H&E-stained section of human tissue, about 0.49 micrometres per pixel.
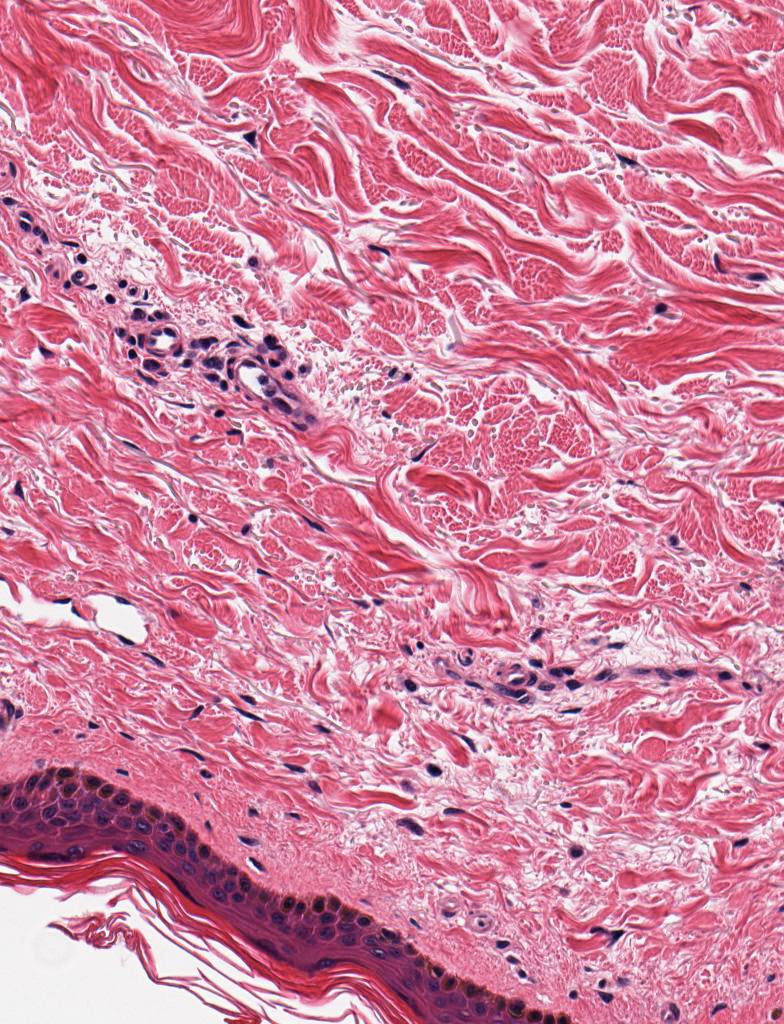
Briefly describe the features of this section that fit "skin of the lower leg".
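This is skin of the lower leg, and its epidermis is a thin stratified squamous epithelium, only a few cell layers thick.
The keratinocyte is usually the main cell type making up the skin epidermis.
Notice that the basal cells of this epidermis carry brown pigment.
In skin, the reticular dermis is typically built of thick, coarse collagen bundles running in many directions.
The narrow band just beneath the epidermis does not match that description: its collagen is finer and paler. Among the collagen bundles, fibroblast nuclei are sparse, small and dark.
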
